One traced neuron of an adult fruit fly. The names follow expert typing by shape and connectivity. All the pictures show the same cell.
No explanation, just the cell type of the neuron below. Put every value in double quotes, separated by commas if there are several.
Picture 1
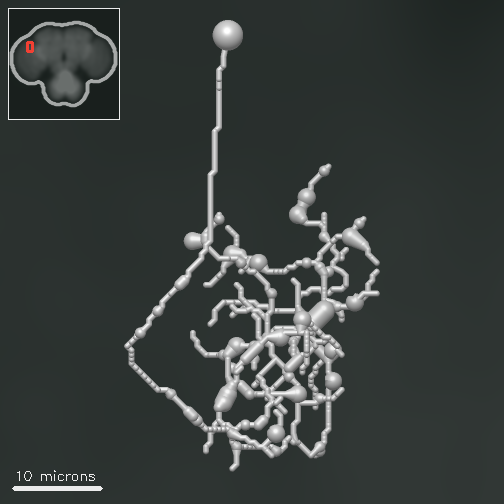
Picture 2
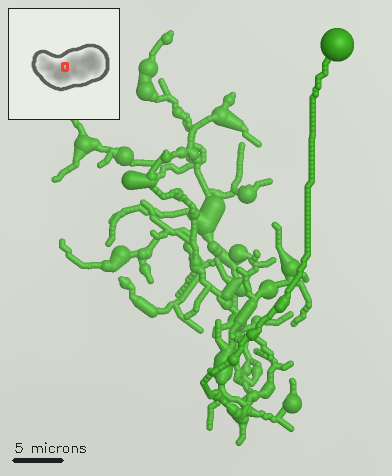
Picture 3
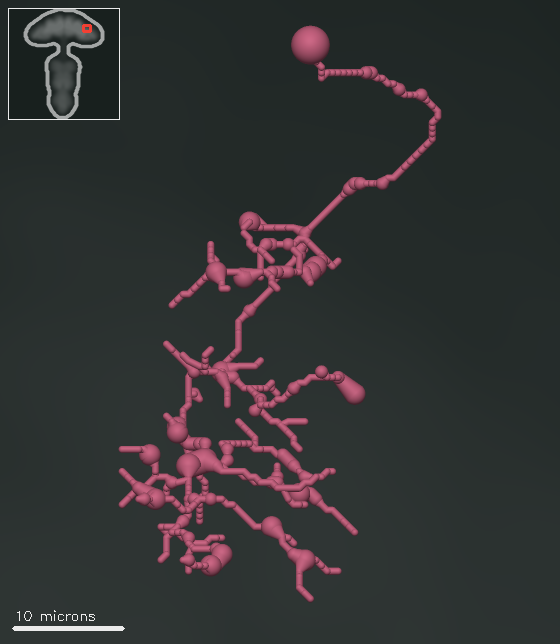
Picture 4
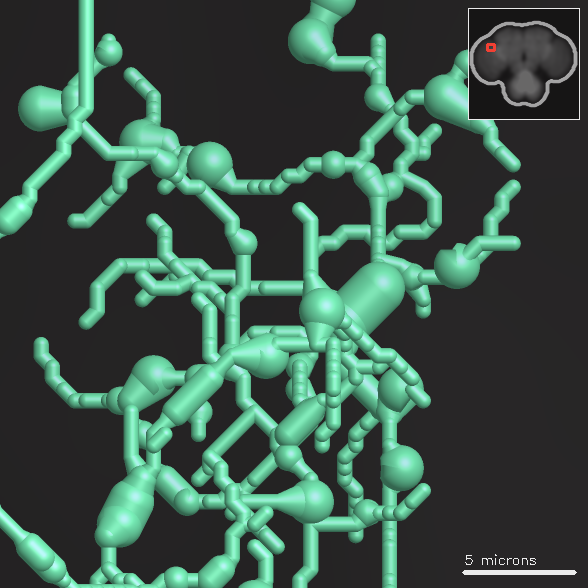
"Mi17"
